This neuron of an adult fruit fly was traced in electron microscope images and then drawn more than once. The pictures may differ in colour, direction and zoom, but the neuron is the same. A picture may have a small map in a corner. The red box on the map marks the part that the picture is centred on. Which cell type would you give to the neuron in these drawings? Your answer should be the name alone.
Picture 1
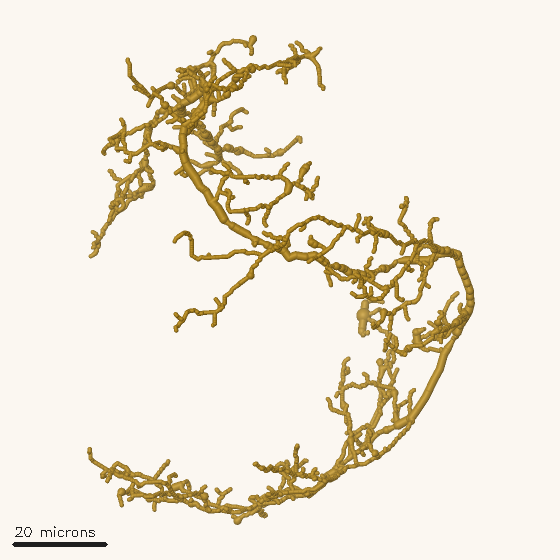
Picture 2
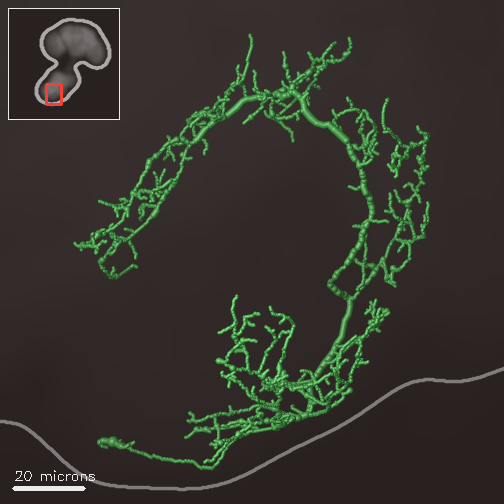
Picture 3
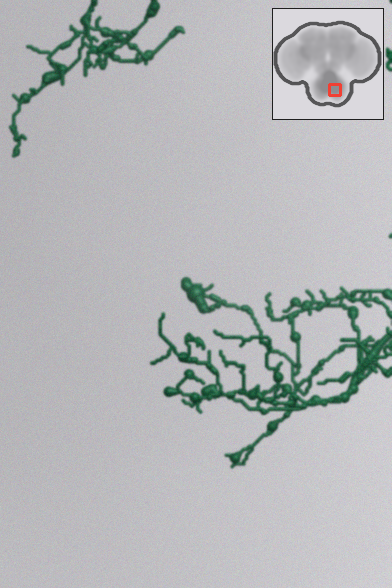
IN13A028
